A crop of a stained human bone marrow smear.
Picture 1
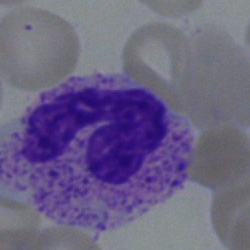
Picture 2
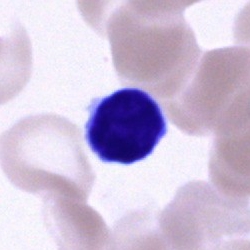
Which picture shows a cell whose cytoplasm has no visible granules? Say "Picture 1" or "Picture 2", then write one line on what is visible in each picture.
Picture 2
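In picture 1: Many small purple granules are scattered through the cytoplasm.
In picture 2: No granules are visible in the cell.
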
